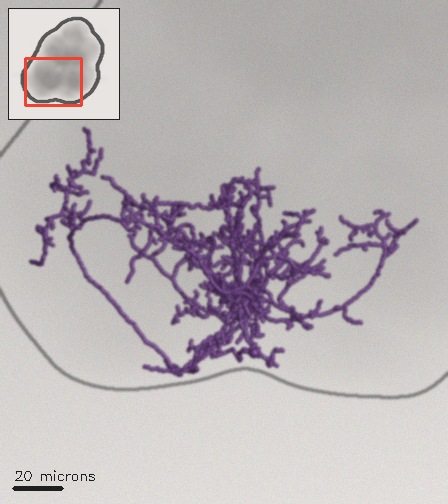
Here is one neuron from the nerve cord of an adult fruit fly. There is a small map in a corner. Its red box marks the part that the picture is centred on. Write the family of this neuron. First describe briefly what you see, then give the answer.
By the scale bar it is about 160 microns wide in this view. The picture shows dozens of branch ends. This is a nerve-cord intrinsic neuron. The family is hemilineage 13B.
